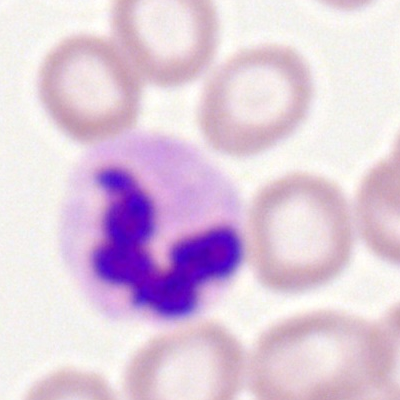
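A segmented neutrophil, with plenty of pale pinkish-lilac cytoplasm. There are no large coarse orange-red granules in it, and no vacuoles either. You won't find any nucleoli in the nucleus.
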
